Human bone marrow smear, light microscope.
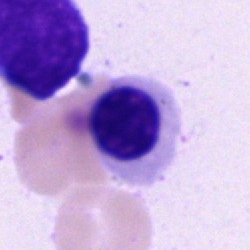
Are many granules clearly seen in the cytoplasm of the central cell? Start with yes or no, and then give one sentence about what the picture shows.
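No. The cytoplasm shows no distinct granules.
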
